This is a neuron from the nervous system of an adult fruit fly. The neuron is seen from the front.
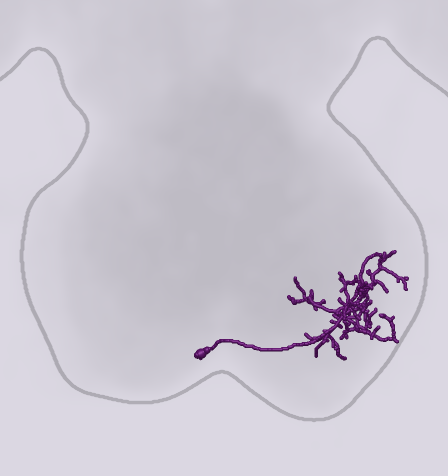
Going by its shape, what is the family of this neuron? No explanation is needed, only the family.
hemilineage 13B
